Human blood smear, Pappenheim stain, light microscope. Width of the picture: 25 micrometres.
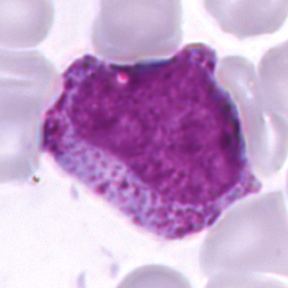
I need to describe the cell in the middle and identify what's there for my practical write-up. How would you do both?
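Upper border carries a few small blunt bumps. Single unlobed nucleus fills most of the upper cell; chromatin deep purple, finely mottled. Cytoplasm confined to a band along the lower edge. Promyelocyte.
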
